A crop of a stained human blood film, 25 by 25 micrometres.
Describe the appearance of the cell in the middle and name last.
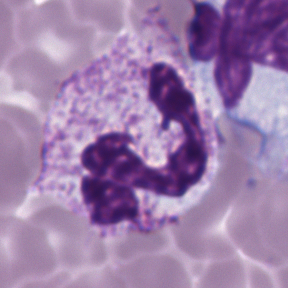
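Chromatin dark purple, densely clumped. Cytoplasm plentiful, pale pinkish-lilac, with fine pinkish-violet granules scattered throughout. Outline irregular, somewhat angular. Segmented neutrophil.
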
